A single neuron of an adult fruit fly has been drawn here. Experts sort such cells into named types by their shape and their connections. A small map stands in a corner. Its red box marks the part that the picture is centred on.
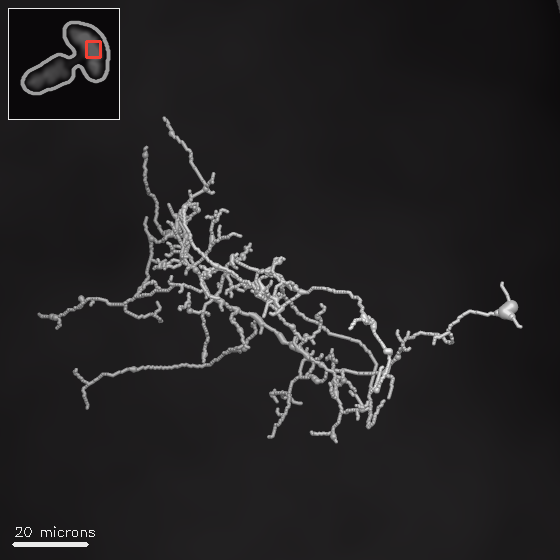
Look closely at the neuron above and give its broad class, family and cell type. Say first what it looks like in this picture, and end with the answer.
It lies in the brain. The cell body is on the right of the picture. From left to right in the picture it spans about 130 microns. Its broad class is central-brain intrinsic neuron. The family is hemilineage TRdl_b. It is of cell type GNG558.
